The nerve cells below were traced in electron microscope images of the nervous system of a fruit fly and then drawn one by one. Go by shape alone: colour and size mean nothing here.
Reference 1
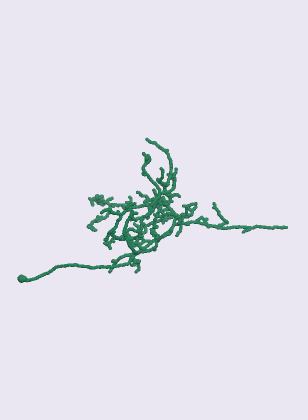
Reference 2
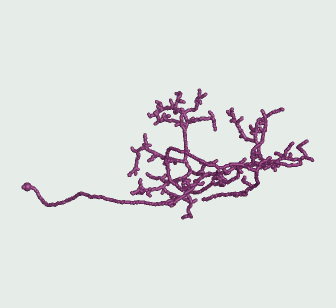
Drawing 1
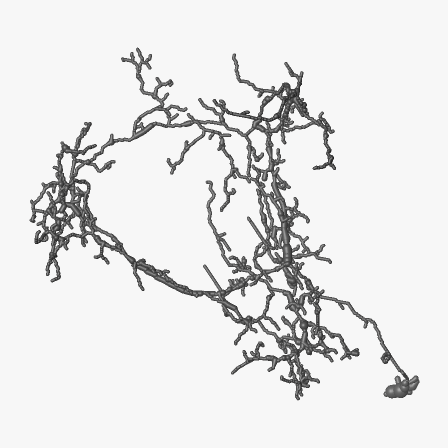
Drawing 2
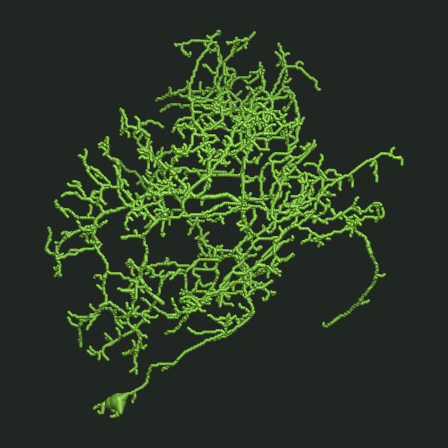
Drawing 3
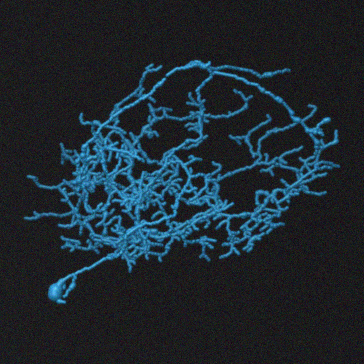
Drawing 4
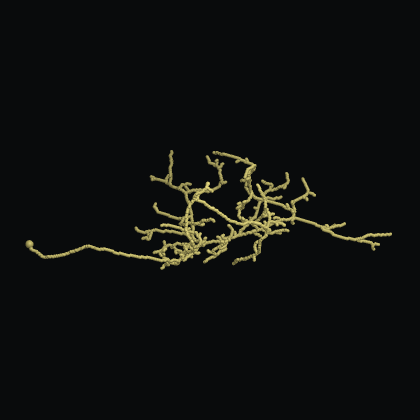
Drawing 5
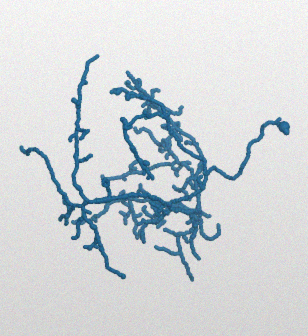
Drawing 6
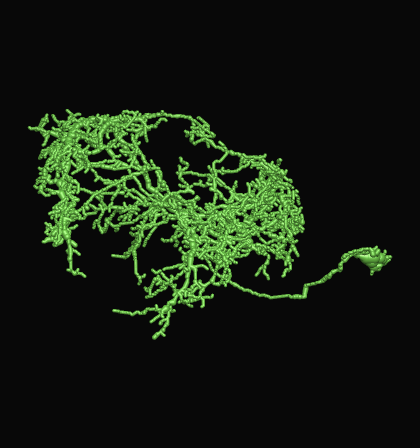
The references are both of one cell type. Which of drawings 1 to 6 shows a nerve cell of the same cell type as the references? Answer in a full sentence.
Drawing 4 shows a nerve cell of the same cell type.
